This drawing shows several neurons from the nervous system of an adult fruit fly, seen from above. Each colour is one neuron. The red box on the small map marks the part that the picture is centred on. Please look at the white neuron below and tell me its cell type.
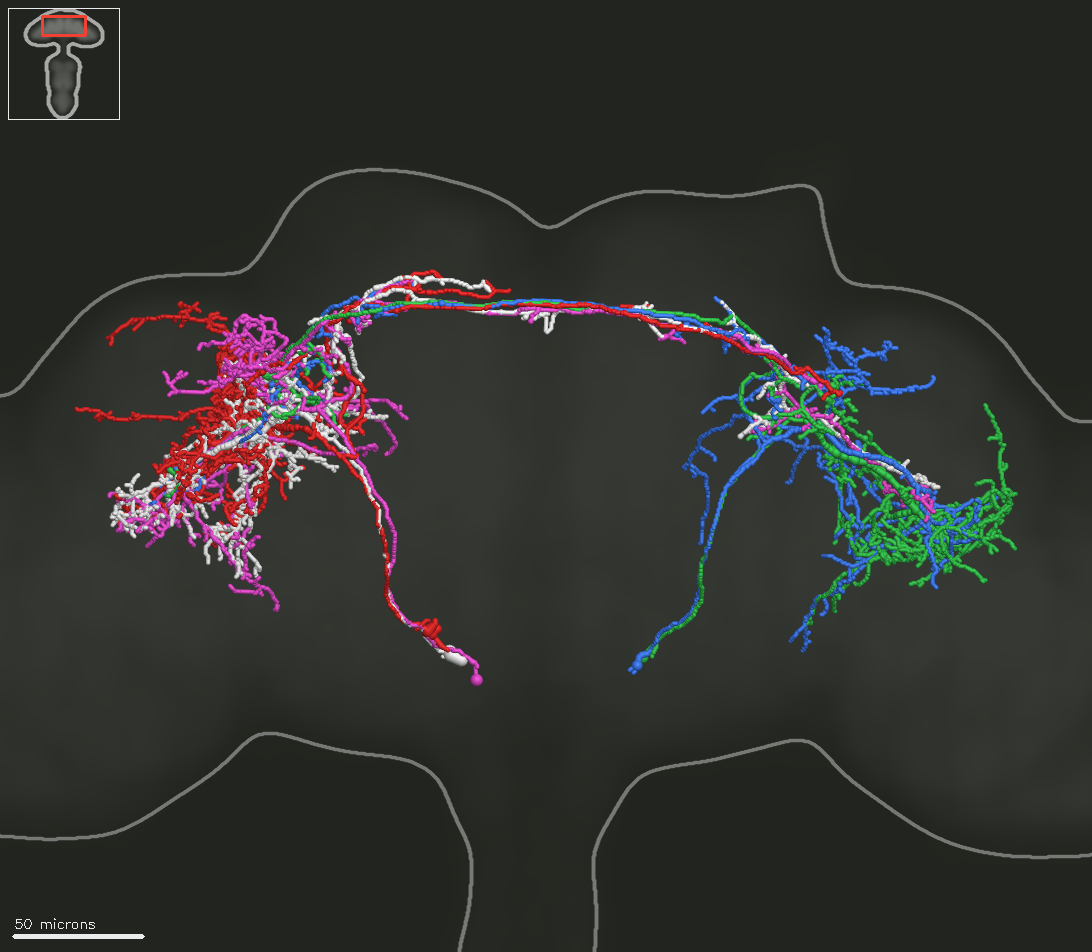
pC1_11a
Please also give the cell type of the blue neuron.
pC1_1a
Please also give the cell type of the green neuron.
pC1_2a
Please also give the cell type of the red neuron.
pC1_11b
